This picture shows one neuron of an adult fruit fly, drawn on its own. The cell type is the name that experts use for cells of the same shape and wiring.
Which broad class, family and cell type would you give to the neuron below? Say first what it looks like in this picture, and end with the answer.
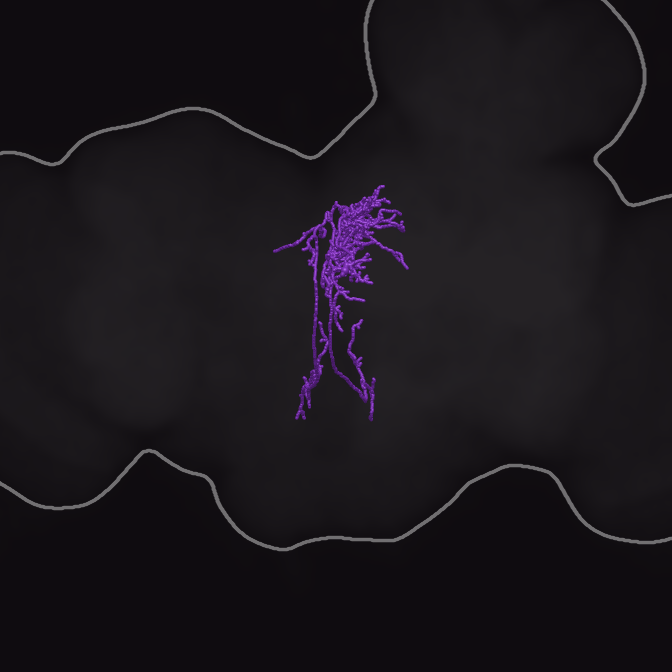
The cell body can be seen in the middle of the picture. As drawn here it is taller than it is wide. This is a central-brain intrinsic neuron. Its family is hemilineage SMPad1. The cell type is SMP092.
